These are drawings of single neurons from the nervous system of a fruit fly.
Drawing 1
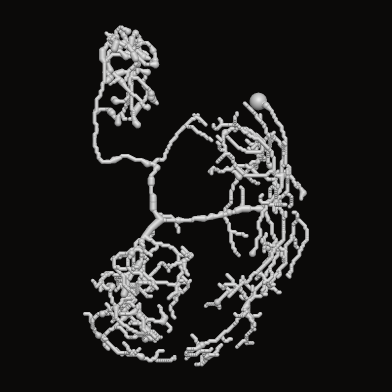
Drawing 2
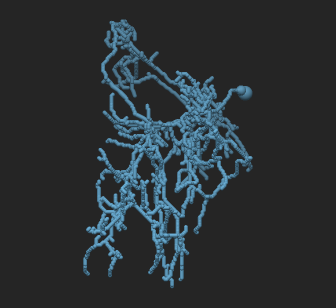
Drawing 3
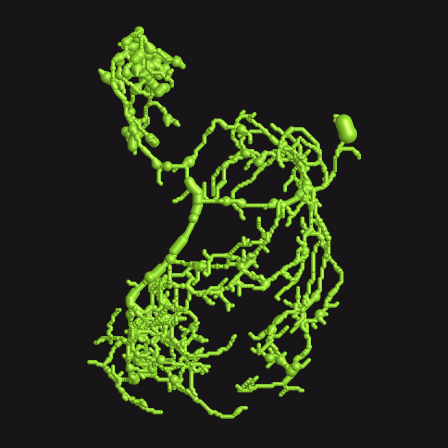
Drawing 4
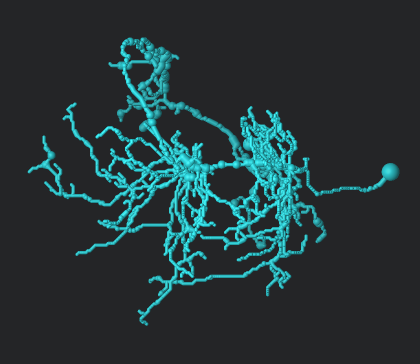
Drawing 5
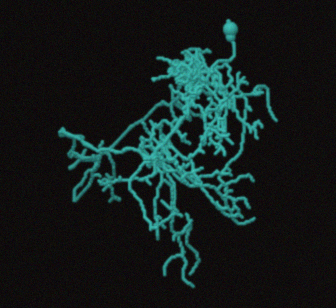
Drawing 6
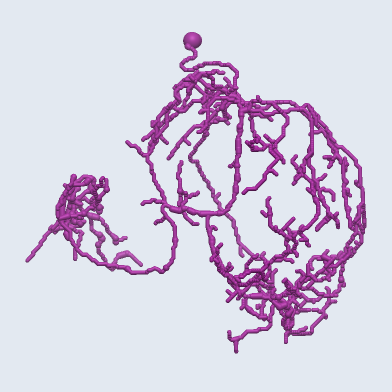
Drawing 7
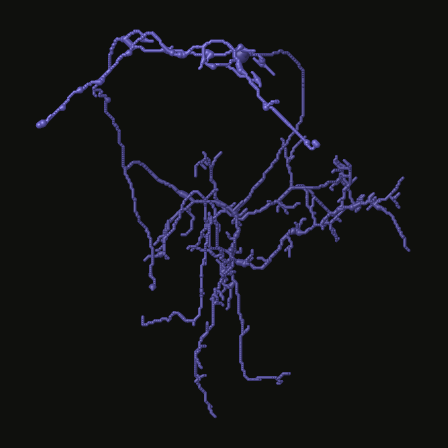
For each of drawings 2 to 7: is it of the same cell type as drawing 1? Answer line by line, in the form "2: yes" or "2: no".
2: yes
3: yes
4: yes
5: yes
6: yes
7: no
